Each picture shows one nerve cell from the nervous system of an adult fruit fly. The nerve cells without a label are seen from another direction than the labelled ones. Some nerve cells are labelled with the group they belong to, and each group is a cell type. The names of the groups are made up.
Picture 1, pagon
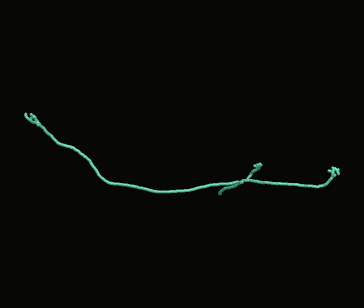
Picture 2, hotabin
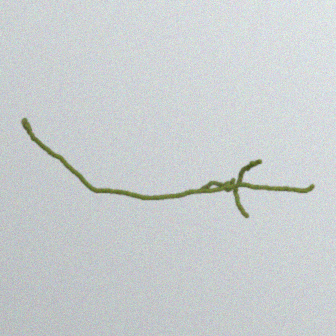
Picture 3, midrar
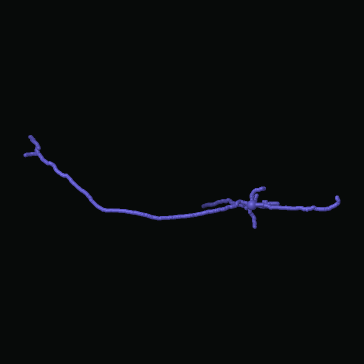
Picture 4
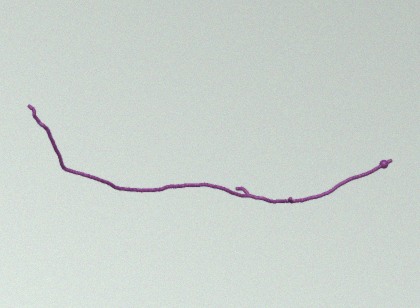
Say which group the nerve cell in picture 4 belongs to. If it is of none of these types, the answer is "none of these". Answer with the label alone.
none of these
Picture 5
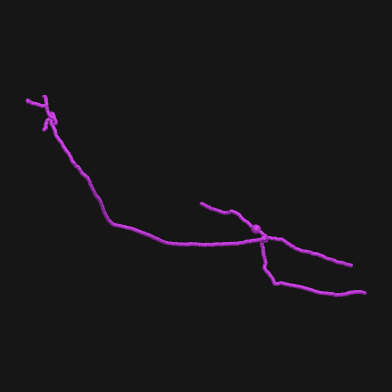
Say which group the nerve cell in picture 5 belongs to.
hotabin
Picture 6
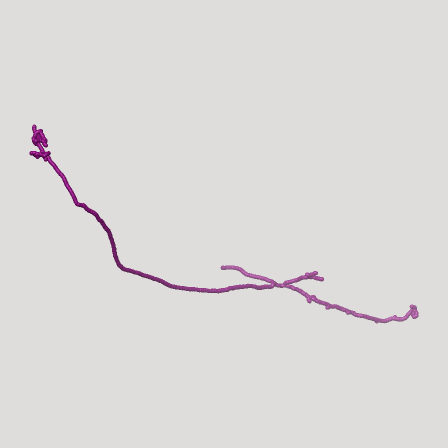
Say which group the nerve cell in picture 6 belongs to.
pagon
